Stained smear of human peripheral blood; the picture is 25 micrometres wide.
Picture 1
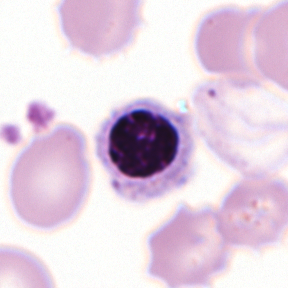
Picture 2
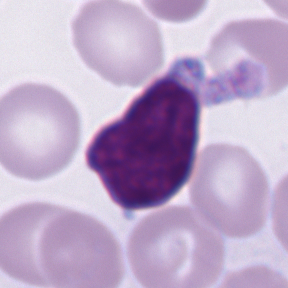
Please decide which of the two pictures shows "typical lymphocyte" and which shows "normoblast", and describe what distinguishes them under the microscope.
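Two cells, two kinds: the normoblast is in picture 1 and the typical lymphocyte in picture 2. Outline: the normoblast is roughly round with a slightly fuzzy, uneven edge, while the typical lymphocyte is irregular and somewhat angular. Nucleus share: in the normoblast, about 9 micrometres across, the nucleus of about 6 micrometres fills about 50% of the cell's area, whereas in the typical lymphocyte the nucleus fills almost the whole cell. Nuclear shape: the normoblast's nucleus is round in outline, with no indentation or lobes.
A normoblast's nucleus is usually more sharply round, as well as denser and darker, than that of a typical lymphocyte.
Chromatin: dark purple in both, densely clumped in the normoblast and dense throughout the nucleus of the typical lymphocyte; no nucleolus can be seen in the normoblast. Cytoplasm: a pale lilac rim surrounds the normoblast's nucleus on all sides, while the typical lymphocyte has at most a very thin, barely visible rim.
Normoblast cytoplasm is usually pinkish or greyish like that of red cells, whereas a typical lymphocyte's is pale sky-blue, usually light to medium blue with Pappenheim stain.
Granules: the normoblast's cytoplasm holds no coarse coloured granules, and none are visible in the typical lymphocyte, which also shows no vacuoles.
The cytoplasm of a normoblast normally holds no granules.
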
